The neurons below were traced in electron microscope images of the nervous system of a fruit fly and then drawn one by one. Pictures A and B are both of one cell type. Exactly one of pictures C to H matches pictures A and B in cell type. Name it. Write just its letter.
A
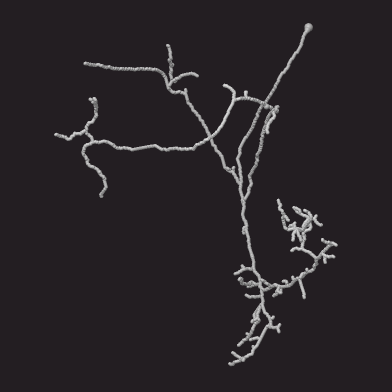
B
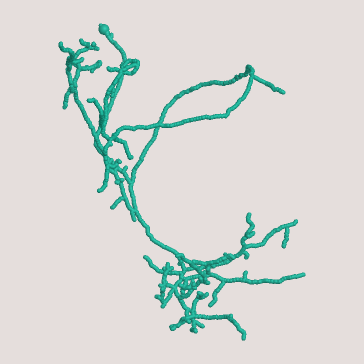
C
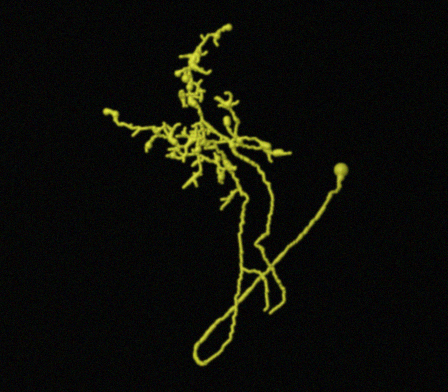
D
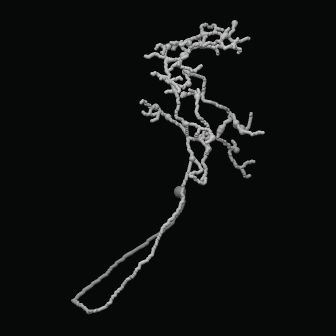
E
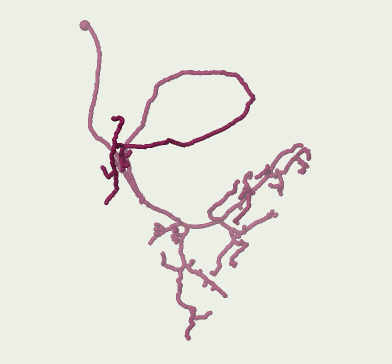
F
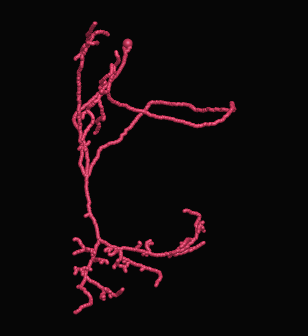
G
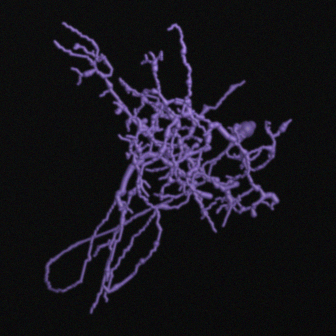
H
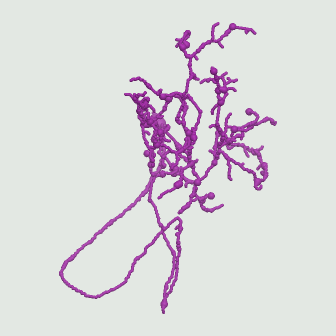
F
